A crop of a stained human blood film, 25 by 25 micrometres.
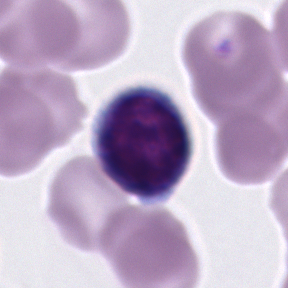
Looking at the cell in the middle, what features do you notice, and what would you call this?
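This one has a round, smooth outline, and the nucleus is round too, with no notch or lobes. There's only a very thin rim of cytoplasm around it, and I can't see any granules in there. So it's a typical lymphocyte.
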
